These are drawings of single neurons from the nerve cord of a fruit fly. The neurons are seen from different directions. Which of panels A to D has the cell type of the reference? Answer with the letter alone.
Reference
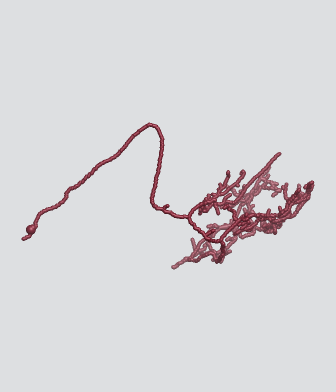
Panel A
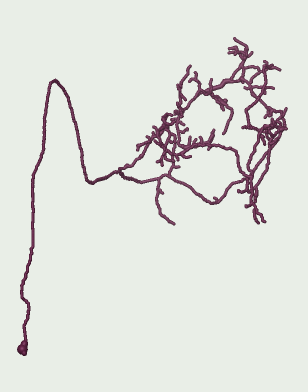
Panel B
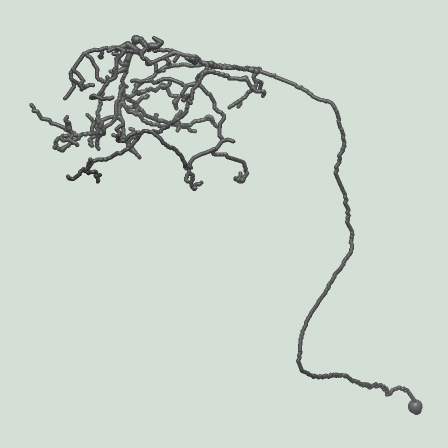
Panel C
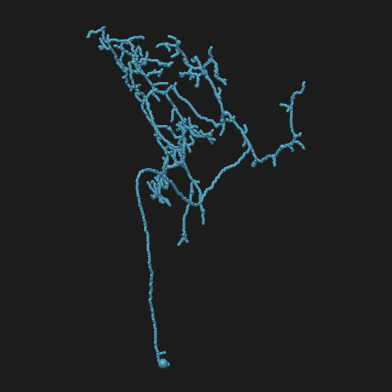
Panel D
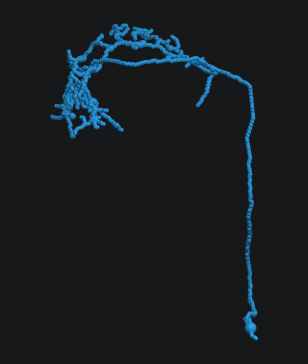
A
